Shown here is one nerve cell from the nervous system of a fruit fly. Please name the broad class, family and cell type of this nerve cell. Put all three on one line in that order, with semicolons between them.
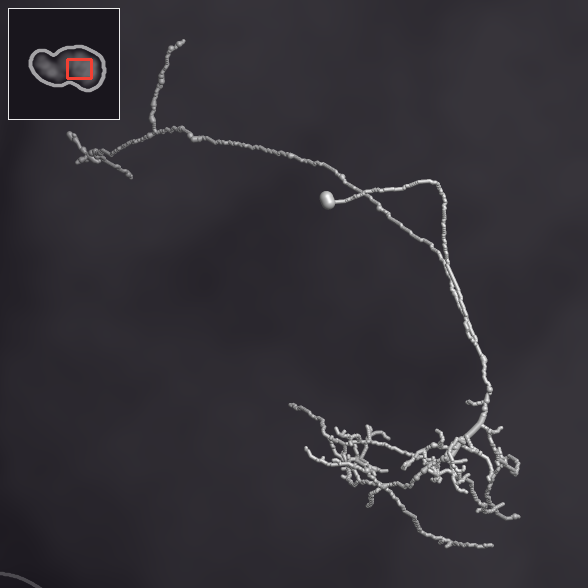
central-brain intrinsic neuron; hemilineage DM4_ventral; CB2050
